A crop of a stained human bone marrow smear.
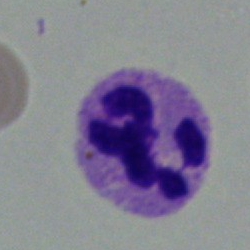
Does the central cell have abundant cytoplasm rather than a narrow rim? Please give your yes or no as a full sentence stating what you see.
Yes, this cell has broad cytoplasm around its nucleus.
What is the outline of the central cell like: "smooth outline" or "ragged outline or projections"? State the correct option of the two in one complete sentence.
It is a smooth edge that this cell shows.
